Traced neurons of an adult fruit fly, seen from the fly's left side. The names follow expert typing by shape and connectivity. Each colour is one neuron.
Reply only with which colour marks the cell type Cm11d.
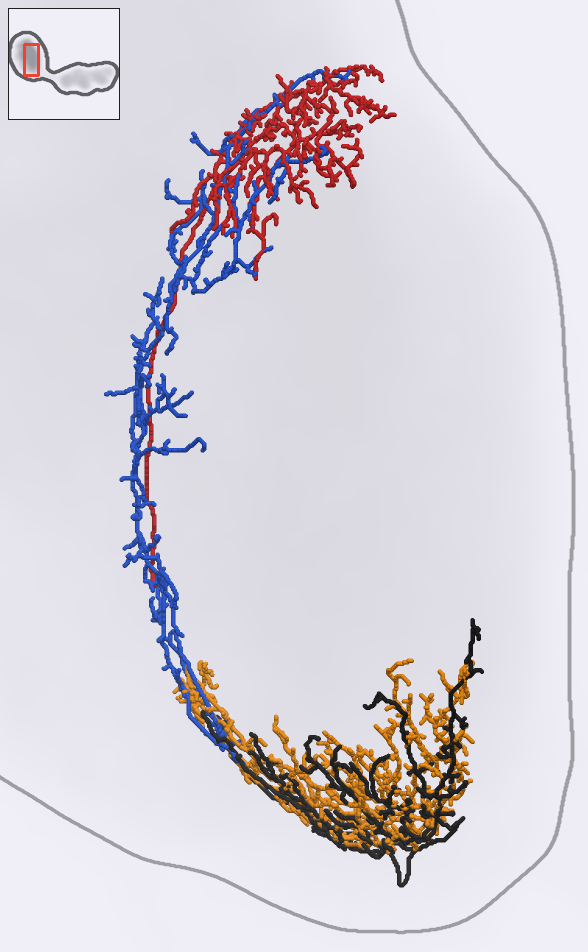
blue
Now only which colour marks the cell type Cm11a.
red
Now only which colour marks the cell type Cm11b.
black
